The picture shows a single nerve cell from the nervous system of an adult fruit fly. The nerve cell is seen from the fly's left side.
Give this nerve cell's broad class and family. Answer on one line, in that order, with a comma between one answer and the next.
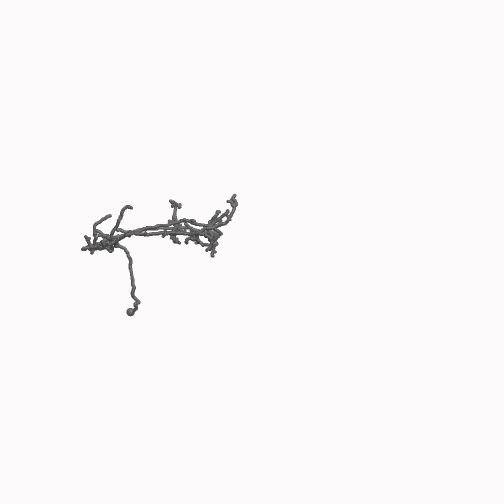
nerve-cord intrinsic neuron, hemilineage 00A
